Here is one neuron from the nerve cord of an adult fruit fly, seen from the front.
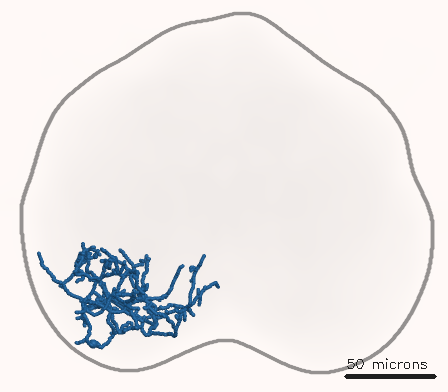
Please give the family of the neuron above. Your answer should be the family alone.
hemilineage 01B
